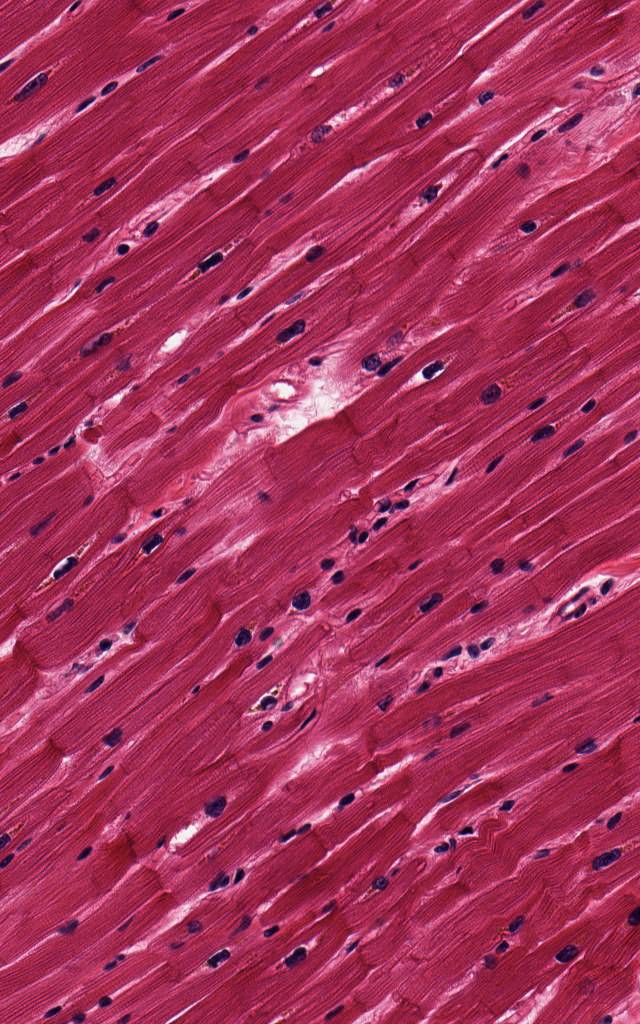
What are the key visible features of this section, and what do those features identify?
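Branching fibres join their neighbours in an interlacing network, not separate unbranched strands. Dark transverse lines, often step-shaped, cross them at intervals along their length. Thin pale connective tissue strands with small dark elongated nuclei and capillaries lie between the fibres. No fat cells are present anywhere. This is the left ventricle of the heart.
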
